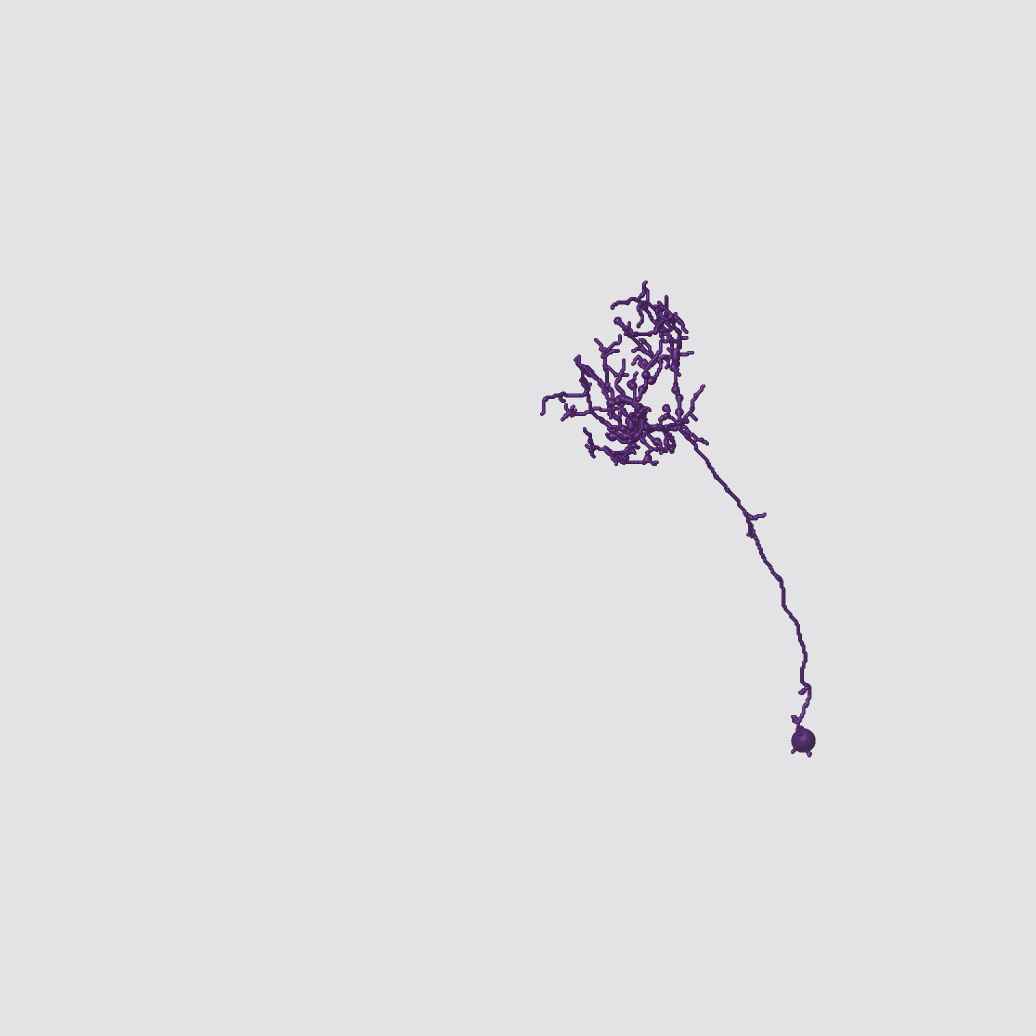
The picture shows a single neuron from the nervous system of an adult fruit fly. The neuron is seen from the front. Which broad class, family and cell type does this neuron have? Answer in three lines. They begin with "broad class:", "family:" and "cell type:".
broad class: nerve-cord intrinsic neuron
family: hemilineage 16B
cell type: IN16B104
